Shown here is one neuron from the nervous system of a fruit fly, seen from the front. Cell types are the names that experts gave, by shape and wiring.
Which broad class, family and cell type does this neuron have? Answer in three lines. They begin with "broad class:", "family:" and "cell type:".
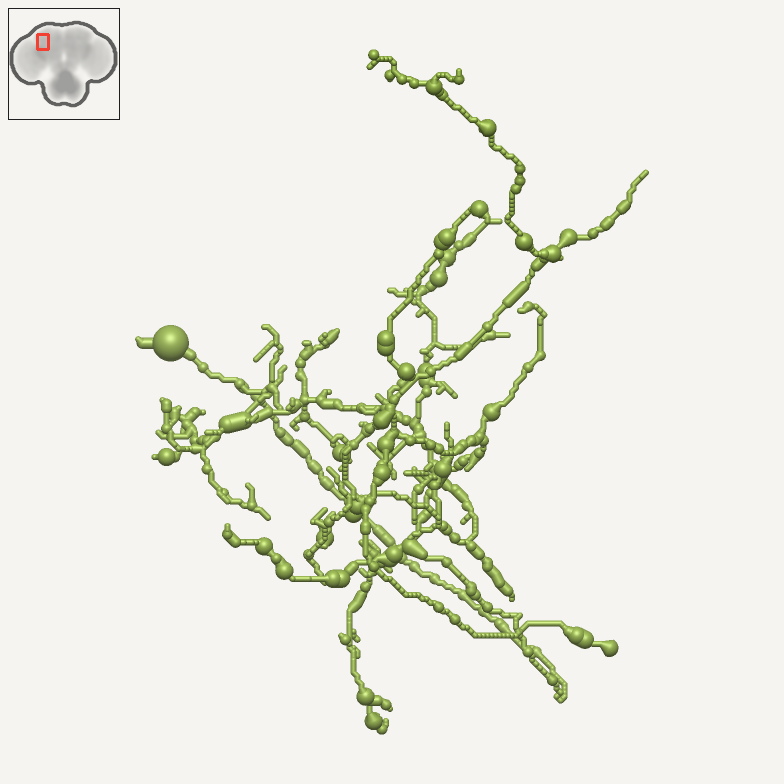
broad class: central-brain intrinsic neuron
family: hemilineage VLPp&l1_anterior
cell type: LHPV2c2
